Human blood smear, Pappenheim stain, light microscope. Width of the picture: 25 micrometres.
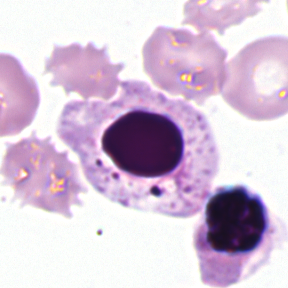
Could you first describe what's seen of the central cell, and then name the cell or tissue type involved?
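The nucleus is oval with a smooth edge and measures about 7 by 6 micrometres. Its chromatin is dense and nearly uniform, showing little visible texture. Fine purple dots are scattered through the cytoplasm. Below the nucleus, three small round dark bodies lie in the cytoplasm. This cell is a normoblast.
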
